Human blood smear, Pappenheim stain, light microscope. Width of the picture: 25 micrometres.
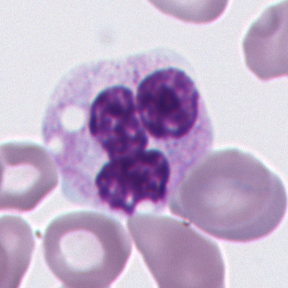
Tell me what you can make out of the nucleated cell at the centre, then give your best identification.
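See how dark purple the chromatin is, and how coarsely it is clumped. The cytoplasm is plentiful, widest on the left side of the nucleus, and fine pink-violet granules are scattered all through it. To the left of the nucleus, a clear round vacuole lies in the cytoplasm. We call this a segmented neutrophil.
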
